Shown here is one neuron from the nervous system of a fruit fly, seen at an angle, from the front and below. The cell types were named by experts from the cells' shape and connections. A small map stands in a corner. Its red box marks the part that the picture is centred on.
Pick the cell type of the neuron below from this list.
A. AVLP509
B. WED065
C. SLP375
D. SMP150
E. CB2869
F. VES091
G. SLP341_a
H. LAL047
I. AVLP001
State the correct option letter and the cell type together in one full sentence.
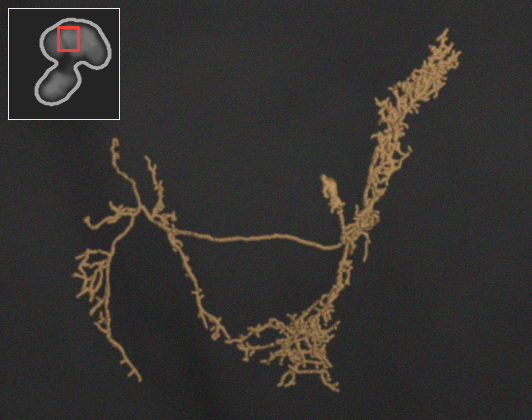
The cell type matching the neuron is LAL047, which option H provides.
